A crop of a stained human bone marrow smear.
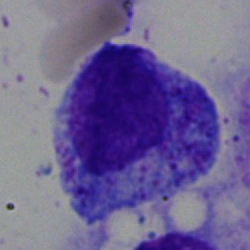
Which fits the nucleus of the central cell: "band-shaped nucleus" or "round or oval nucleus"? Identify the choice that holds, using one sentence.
There is a compact round or oval nucleus in this cell.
